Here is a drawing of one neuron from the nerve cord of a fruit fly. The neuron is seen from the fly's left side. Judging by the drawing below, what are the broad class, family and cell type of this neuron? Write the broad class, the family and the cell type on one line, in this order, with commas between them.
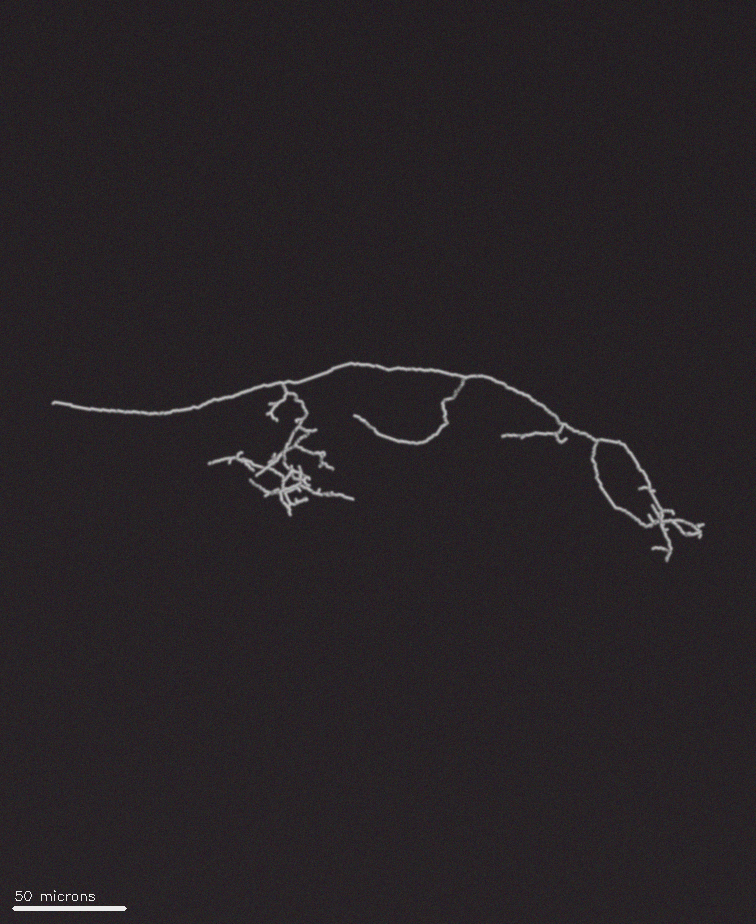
descending neuron, DNg, DNg63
